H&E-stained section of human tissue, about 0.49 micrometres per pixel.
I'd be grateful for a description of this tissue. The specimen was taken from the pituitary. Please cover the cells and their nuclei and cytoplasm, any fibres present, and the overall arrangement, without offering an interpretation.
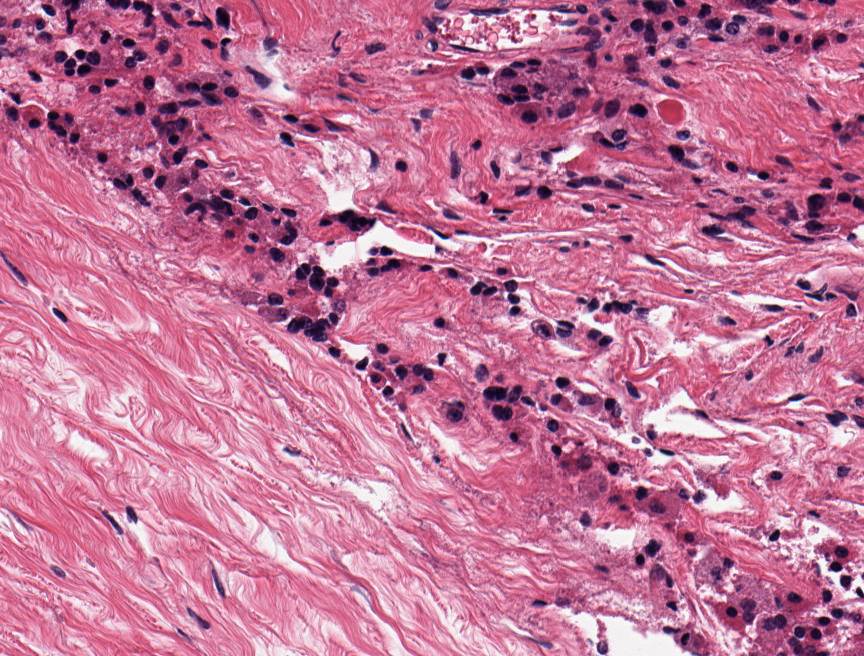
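Dense collagen, lower left, meets looser cellular tissue, upper right, on an upper-left to lower-right diagonal. Cells there have round, darkly staining nuclei, lying singly or in small clusters, densest in a band beside the collagen. A small vessel near top centre holds red blood cells.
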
